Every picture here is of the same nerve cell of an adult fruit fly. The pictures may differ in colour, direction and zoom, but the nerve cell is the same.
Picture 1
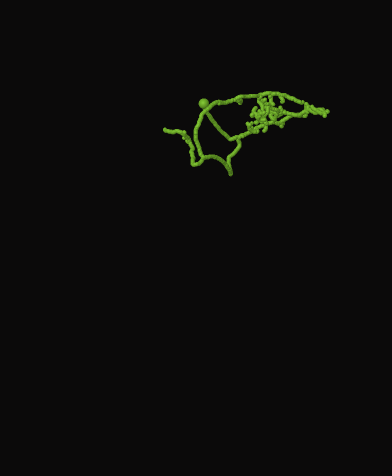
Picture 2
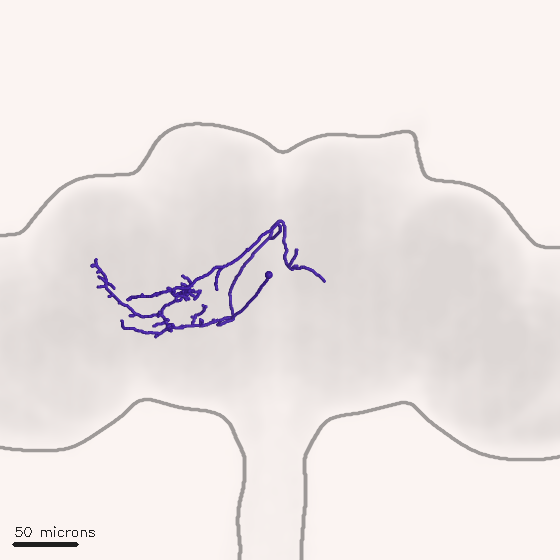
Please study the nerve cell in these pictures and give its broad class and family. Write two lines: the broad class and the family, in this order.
central-brain intrinsic neuron
hemilineage SMPpm1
